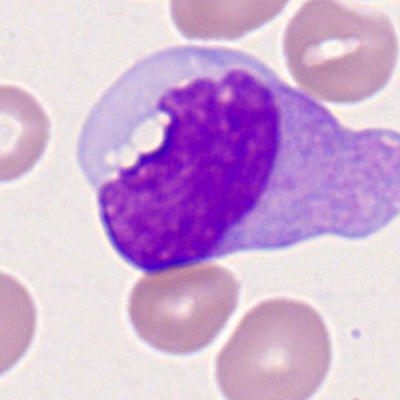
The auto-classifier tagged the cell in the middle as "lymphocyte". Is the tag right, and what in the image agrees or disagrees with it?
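Cytoplasm abundant, pale grey-blue; a row of small clear vacuoles along the upper-left edge of the nucleus.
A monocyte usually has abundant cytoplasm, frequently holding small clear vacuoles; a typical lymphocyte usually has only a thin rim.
Not lymphocyte: monocyte. Outline irregular, with a broad cytoplasmic extension running off the right edge of the picture. Chromatin dark purple, mottled and patchy; no distinct nucleolus. Fine, faint purplish granules in the cytoplasm on the right side.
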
